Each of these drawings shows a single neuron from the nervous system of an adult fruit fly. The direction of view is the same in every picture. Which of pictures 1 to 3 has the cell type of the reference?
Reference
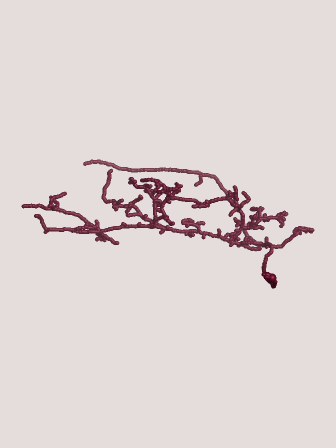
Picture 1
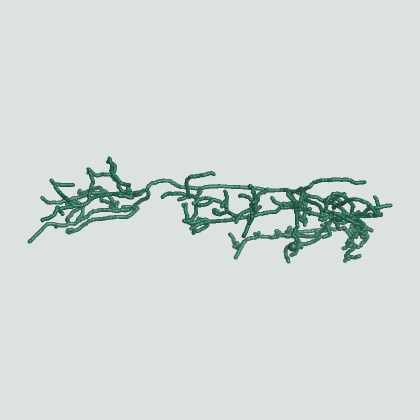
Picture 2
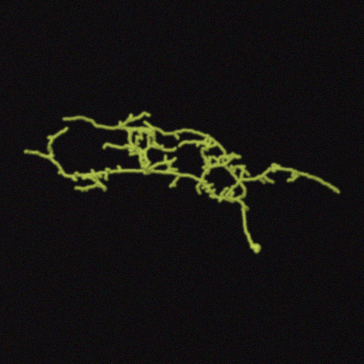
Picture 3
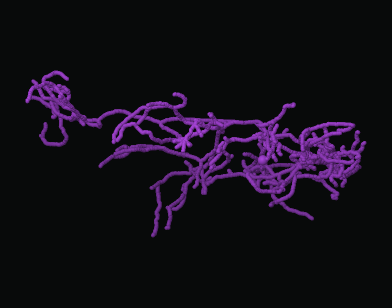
2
